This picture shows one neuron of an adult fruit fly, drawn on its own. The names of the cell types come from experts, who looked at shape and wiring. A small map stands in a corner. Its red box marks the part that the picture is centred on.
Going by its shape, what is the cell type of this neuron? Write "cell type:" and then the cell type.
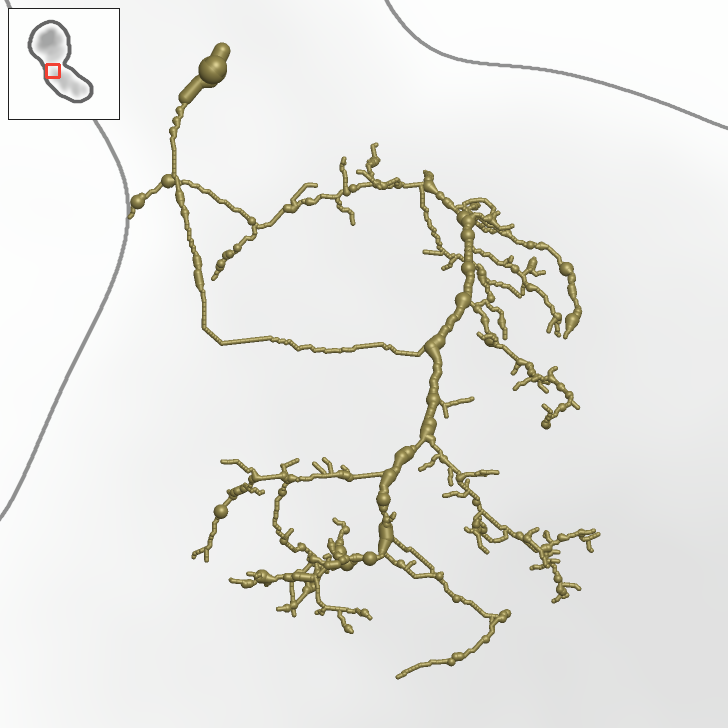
cell type: IN08A024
